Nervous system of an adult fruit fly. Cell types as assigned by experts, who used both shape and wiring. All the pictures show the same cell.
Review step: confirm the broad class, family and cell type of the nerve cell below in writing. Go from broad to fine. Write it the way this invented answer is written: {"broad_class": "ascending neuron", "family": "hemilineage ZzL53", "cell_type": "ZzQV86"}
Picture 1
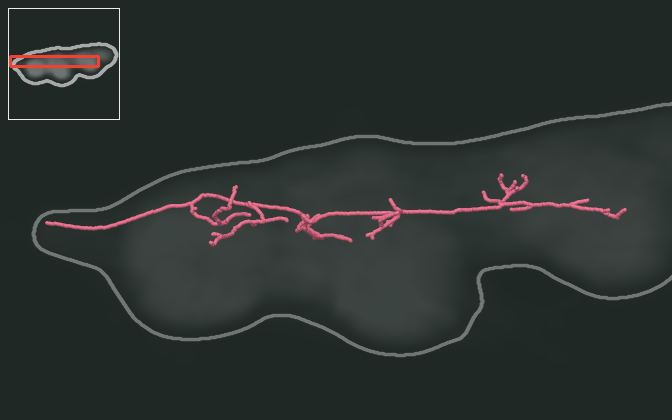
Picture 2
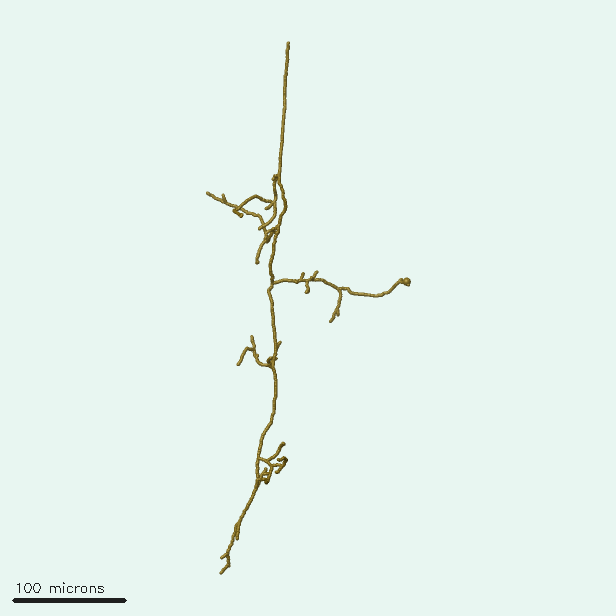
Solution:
{"broad_class": "ascending neuron", "family": "hemilineage 18B", "cell_type": "AN18B053"}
